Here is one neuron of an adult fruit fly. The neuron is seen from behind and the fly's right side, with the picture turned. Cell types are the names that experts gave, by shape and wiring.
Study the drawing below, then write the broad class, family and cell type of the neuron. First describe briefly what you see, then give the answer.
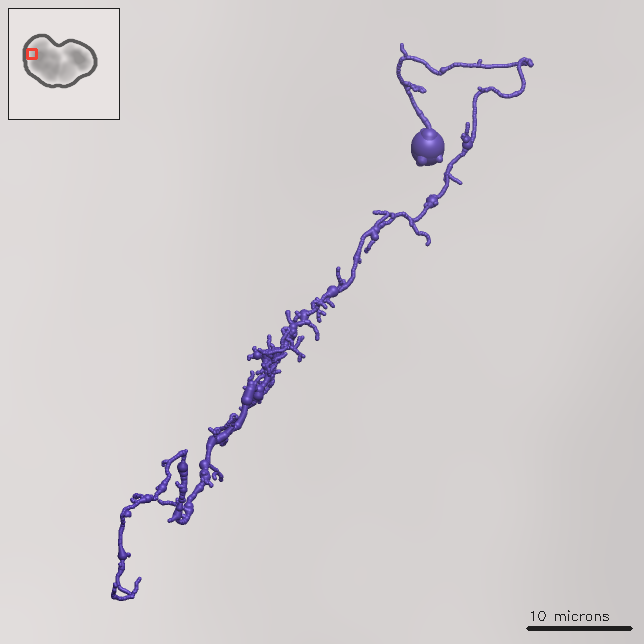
By the scale bar it is about 55 microns tall in this view. The picture shows dozens of branch ends. This is an optic-lobe intrinsic neuron. Its family is Dm. It is of cell type Dm3b.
